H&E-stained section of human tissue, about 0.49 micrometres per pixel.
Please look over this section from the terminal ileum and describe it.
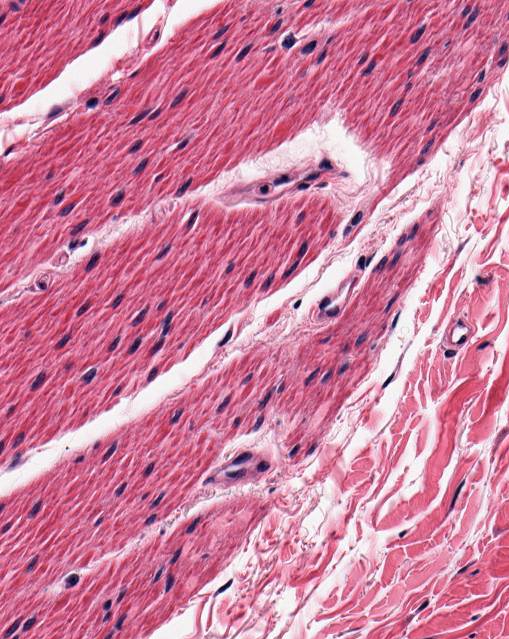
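Start with the pattern: long parallel bundles run diagonally from the lower left towards the upper right. Within each bundle, the nuclei are dark, oval to elongated, and evenly spread. The lower right corner holds loose, wavy, paler pink fibrous tissue with few nuclei. Small thin-walled vessels sit in the narrow connective tissue strips between bundles.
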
